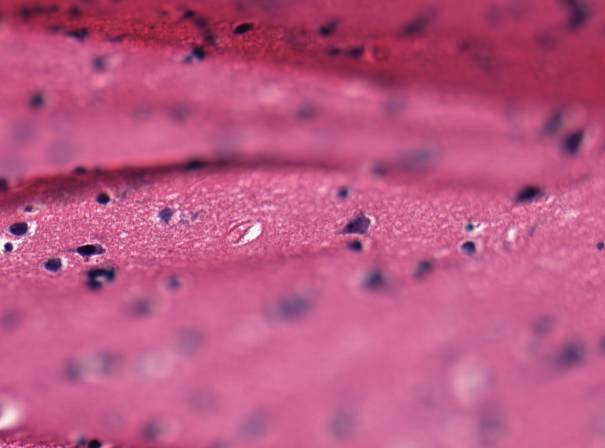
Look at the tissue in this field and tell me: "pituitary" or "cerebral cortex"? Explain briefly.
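It is cerebral cortex. Its nuclei are small, round and darkly stained, lying singly and sparsely spread through the matrix. Most show little or no visible cytoplasm around them, and several sit within small clear halos.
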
